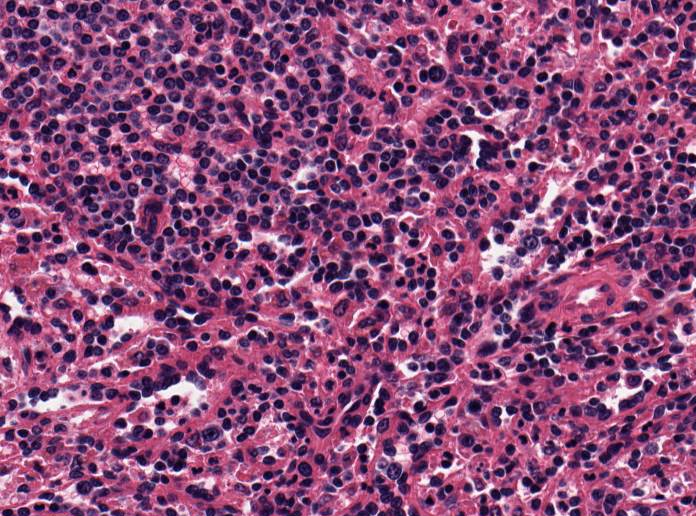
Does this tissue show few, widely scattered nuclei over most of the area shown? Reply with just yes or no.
No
